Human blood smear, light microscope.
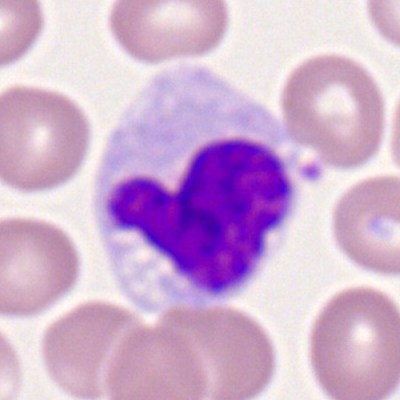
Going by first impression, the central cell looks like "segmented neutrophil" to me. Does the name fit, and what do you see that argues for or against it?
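It's a rounded oval, clearly larger than the red cells around it. The nucleus is folded, with a deep notch in its upper edge, which is monocyte territory and not segmented neutrophil.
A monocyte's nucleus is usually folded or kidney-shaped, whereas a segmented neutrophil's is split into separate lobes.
That nucleus sits in the lower half of the cell with a broad band of cytoplasm above it, and its chromatin is mottled, darker purple clumps among paler areas. The cytoplasm is abundant and pale blue-grey, again pointing to monocyte.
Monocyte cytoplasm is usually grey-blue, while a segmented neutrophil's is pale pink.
The small clear vacuoles at the lower left of the nucleus go with monocyte as well.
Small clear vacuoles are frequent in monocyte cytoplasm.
So segmented neutrophil doesn't fit; the cell is a monocyte.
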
